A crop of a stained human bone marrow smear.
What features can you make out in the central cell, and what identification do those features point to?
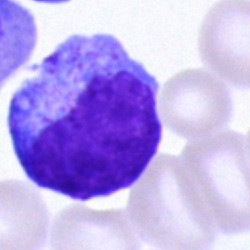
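Start with the outline: roughly round, with a slightly bumpy edge. Look into the nucleus and you will find no nucleoli. Now follow the cytoplasm, which forms a blue cap along the upper left side of the cell. Notice its mottled look, with pale patches here and there. Put together, this is a promyelocyte.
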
